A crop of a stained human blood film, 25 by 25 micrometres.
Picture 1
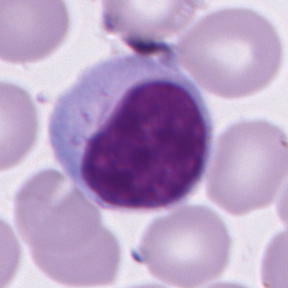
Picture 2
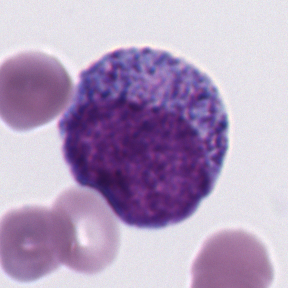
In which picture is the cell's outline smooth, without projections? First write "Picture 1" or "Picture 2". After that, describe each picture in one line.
Picture 1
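Picture 1: The cell outline is round with a smooth edge and no surface projections.
Picture 2: The cell is round with a finely bumpy edge.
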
